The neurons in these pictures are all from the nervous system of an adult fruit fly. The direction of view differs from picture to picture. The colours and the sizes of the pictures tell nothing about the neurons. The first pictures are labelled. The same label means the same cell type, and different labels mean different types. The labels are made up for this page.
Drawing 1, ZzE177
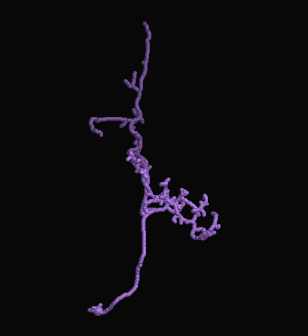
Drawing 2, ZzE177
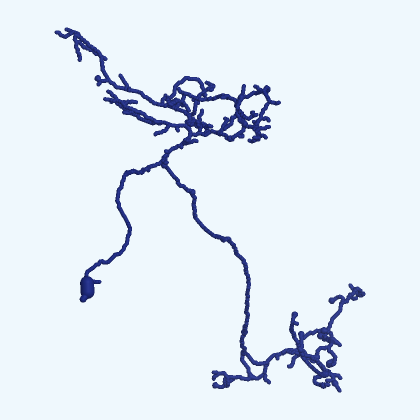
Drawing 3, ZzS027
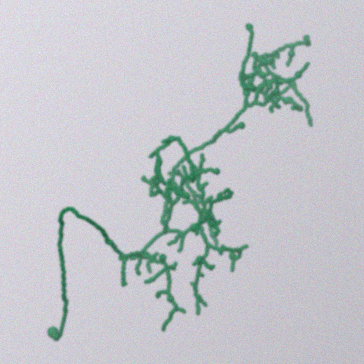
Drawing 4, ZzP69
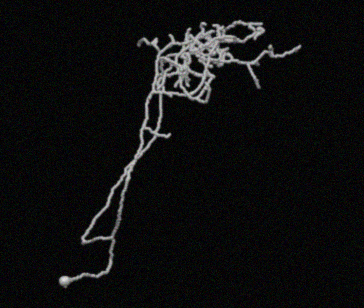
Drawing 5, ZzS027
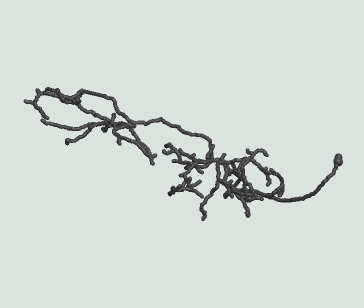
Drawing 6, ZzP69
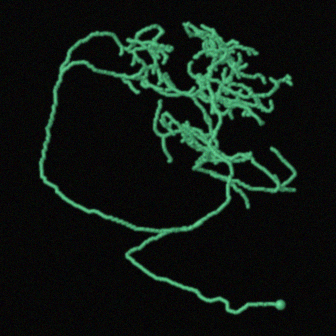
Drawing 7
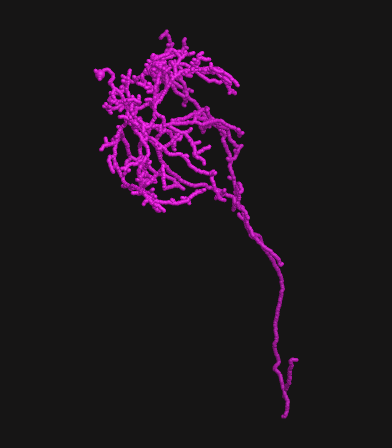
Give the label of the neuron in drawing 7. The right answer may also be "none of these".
none of these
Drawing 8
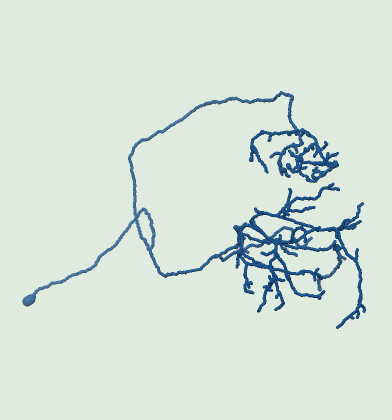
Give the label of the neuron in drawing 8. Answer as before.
ZzP69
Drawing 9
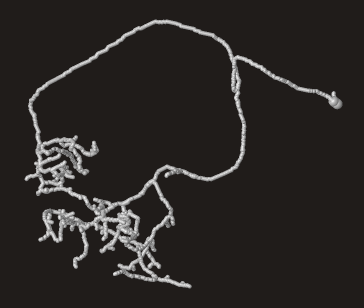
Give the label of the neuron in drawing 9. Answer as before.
ZzP69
